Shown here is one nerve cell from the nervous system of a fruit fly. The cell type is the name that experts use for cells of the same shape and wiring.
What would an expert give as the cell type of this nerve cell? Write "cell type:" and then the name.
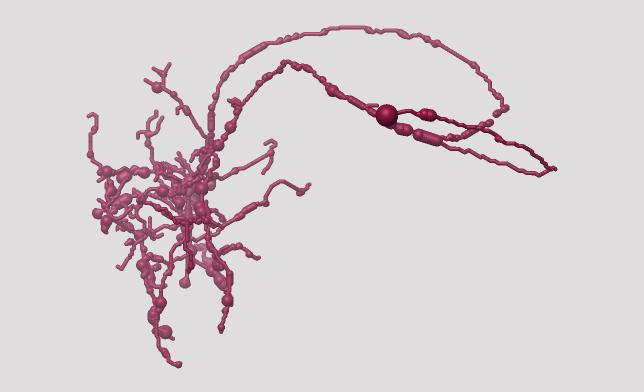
cell type: CB1899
